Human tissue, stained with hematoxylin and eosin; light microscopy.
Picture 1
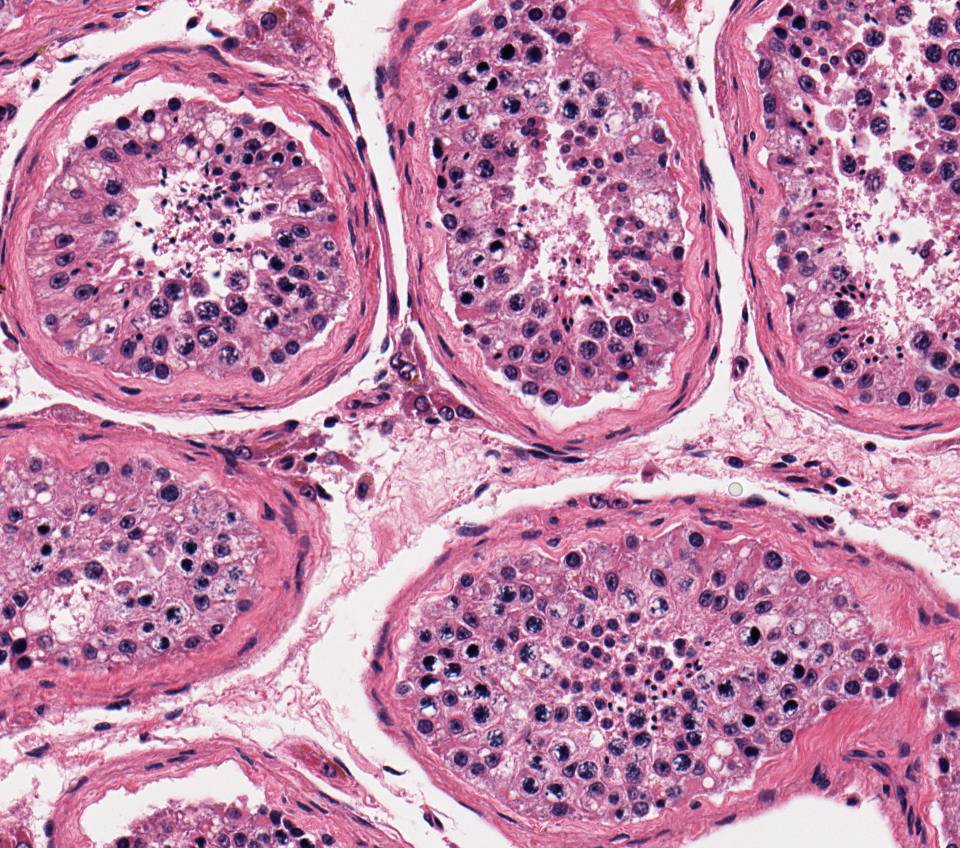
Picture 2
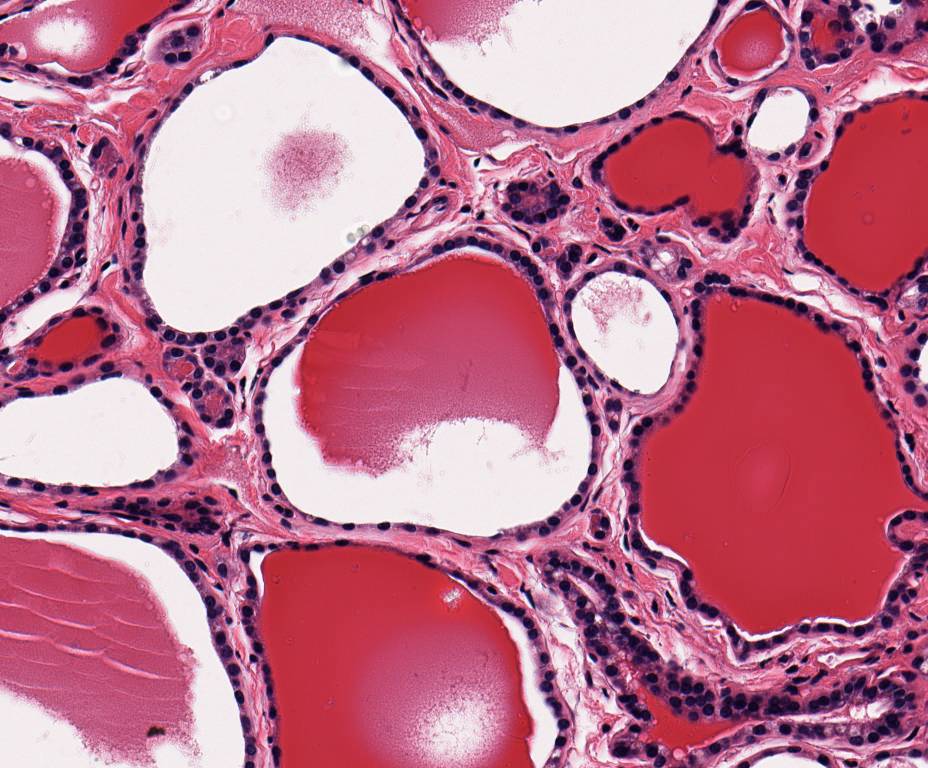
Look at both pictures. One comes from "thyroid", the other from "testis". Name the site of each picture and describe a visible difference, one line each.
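Picture 1 – testis. The tubules are lined by a many-layered epithelium of germ cells with round nuclei stacked from the wall toward the lumen.
Picture 2 – thyroid. Each follicle is lined by a single layer of flattened to low cuboidal epithelial cells.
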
